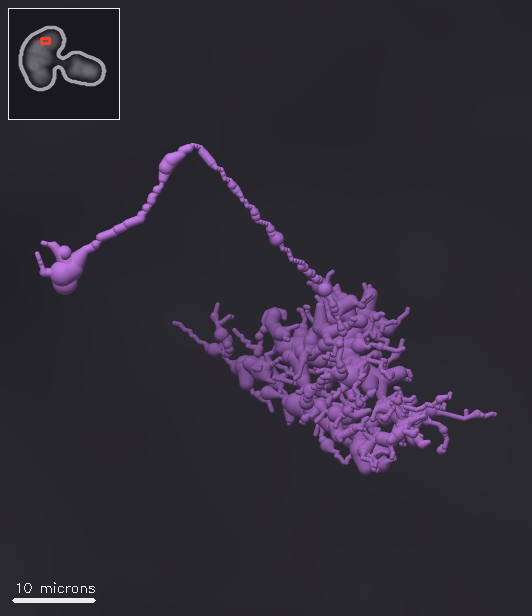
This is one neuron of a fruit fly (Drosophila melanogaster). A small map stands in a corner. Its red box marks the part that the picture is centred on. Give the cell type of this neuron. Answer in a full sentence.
The cell type is Pm4.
